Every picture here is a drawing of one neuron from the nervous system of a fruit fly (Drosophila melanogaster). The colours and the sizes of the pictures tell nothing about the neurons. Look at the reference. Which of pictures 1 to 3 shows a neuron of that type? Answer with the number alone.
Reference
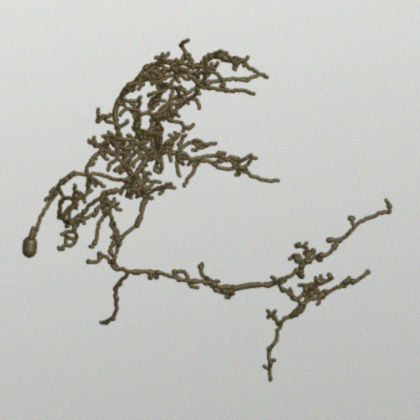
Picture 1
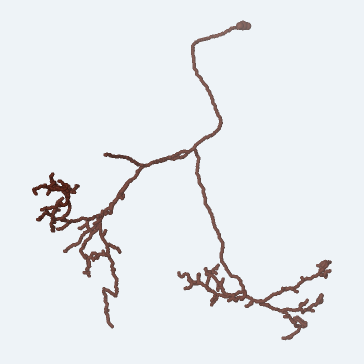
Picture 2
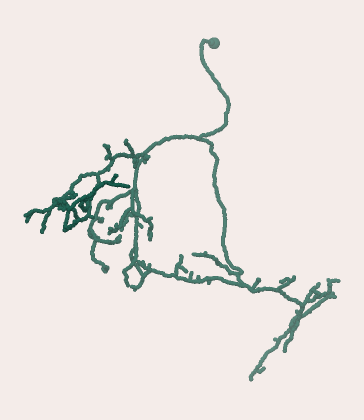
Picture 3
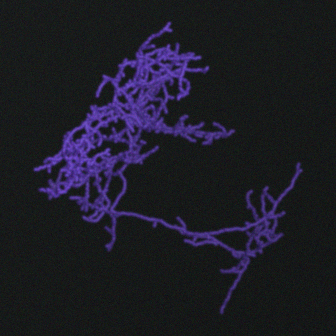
3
